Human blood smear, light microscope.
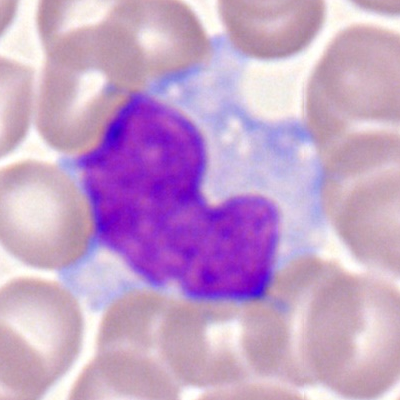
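Monocyte in the middle of the smear, with an irregular rather than smoothly round outer edge. The nucleus is folded and irregular, notched on its right side. Plentiful cytoplasm lies mostly to the nucleus's upper right, where several small clear vacuoles sit.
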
